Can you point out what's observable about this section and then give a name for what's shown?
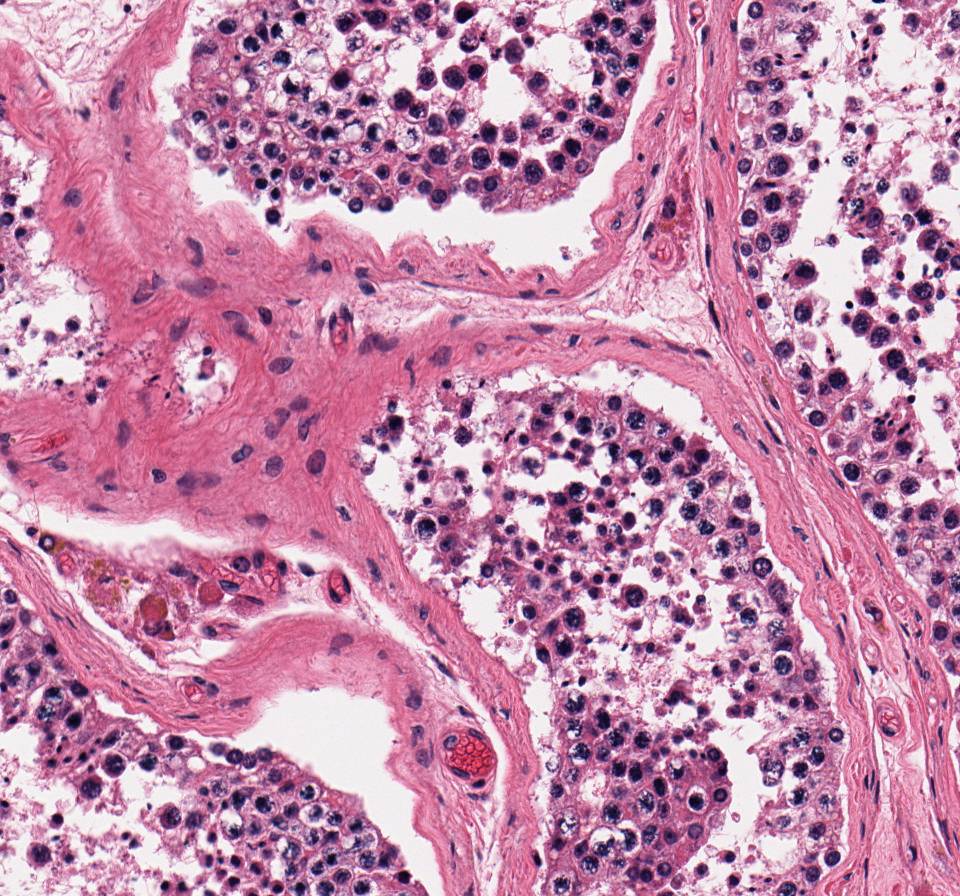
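First, the layout: several large rounded tubules in cross-section, at top, centre, right and lower left, separated by pink fibrous bands. Instead of a single-layered lining, they are filled with many loosely packed rounded cells with dark round nuclei. Many of these nuclei show coarse, clumped dark chromatin. Between tubules at lower left, a small cluster of cells holds golden-brown granular pigment. The name for it is testis.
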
